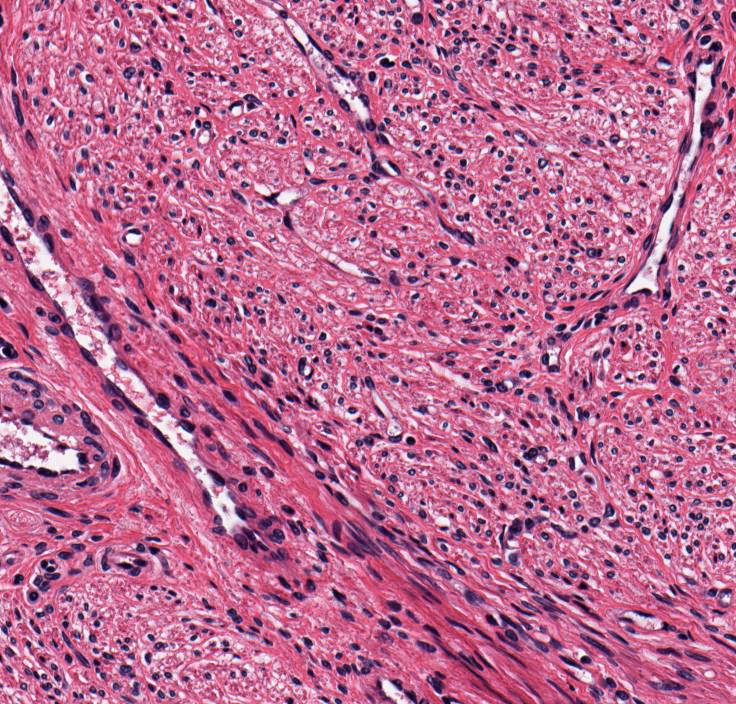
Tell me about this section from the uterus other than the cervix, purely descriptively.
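The section shows a band of spindle cells with elongated dark nuclei running diagonally through the lower part of the field, from the left towards the lower right. No glands or surface epithelium are present anywhere in the field, and no fat cells are seen.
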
